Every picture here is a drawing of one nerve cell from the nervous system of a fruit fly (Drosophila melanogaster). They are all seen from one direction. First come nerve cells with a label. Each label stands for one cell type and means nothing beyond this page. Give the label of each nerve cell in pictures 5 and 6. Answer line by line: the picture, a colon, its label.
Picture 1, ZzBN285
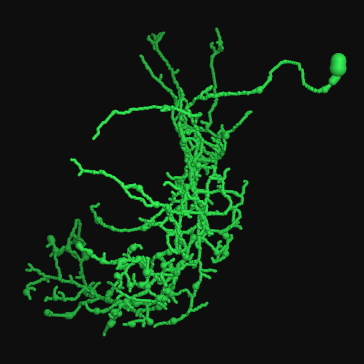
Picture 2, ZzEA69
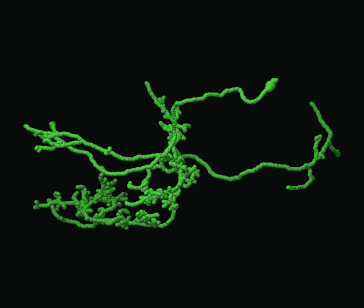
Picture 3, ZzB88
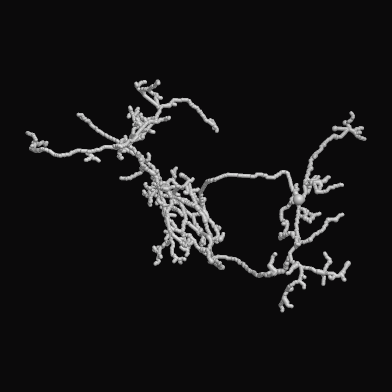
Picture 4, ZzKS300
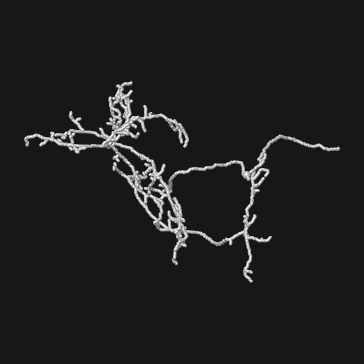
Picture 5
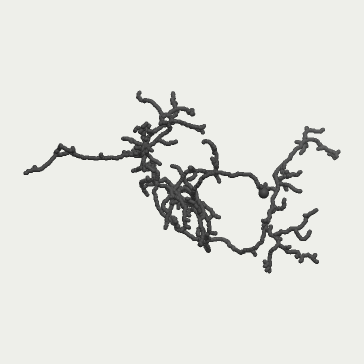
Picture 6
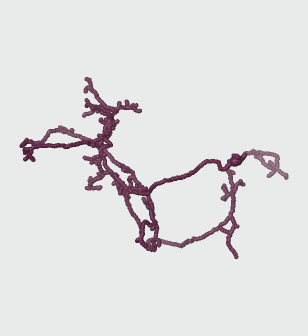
5: ZzB88
6: ZzKS300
